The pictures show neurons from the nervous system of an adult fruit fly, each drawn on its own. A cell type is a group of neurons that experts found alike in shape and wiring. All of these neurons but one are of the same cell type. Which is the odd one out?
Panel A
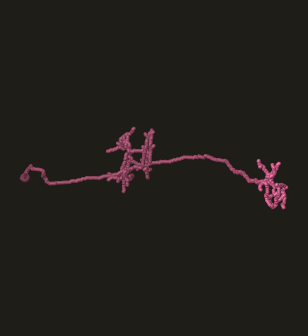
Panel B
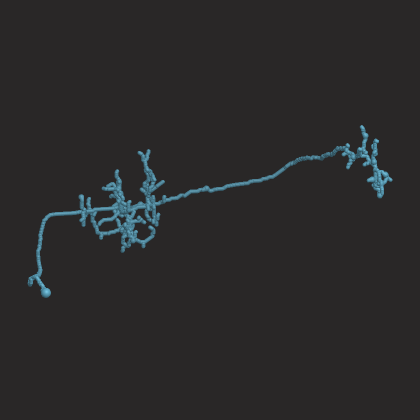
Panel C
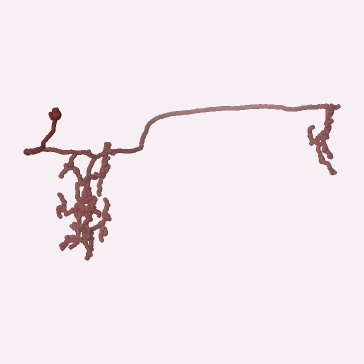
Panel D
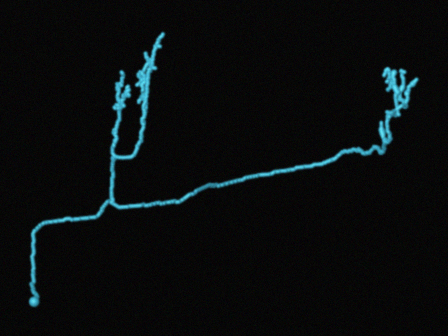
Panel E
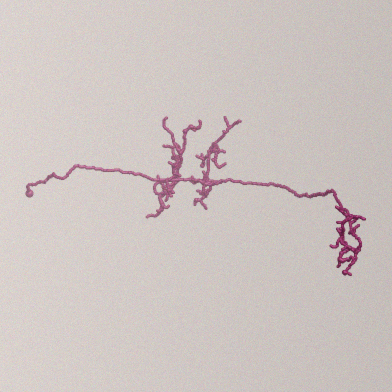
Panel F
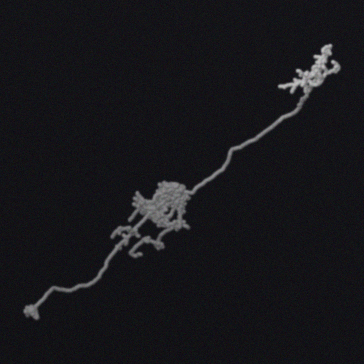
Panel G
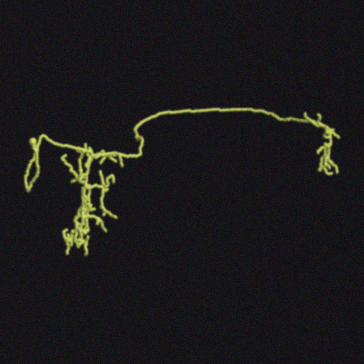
D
